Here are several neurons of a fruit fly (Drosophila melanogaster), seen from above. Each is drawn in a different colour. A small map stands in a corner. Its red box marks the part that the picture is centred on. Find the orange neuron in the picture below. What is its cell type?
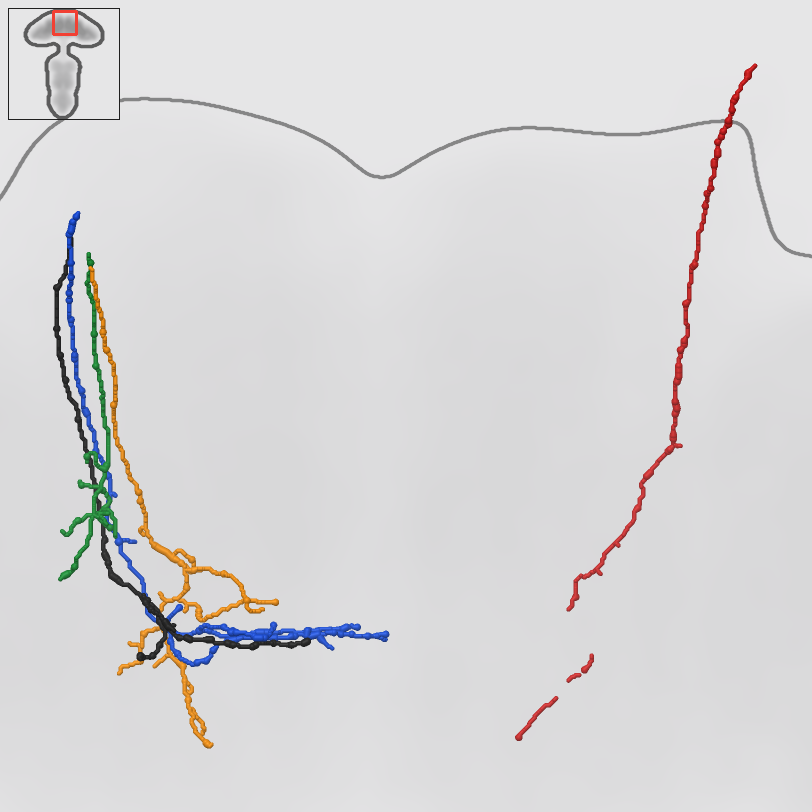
JO-EV3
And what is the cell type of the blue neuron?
JO-ED2_b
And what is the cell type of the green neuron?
JO-EV1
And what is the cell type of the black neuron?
JO-ED2_a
